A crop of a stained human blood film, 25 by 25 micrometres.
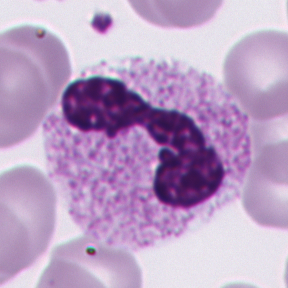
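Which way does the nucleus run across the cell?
Diagonally, from the upper left to the lower right.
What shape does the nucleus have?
Two broad ends joined by a narrower middle part.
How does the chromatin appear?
Dense, staining dark purple.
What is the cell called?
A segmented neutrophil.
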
